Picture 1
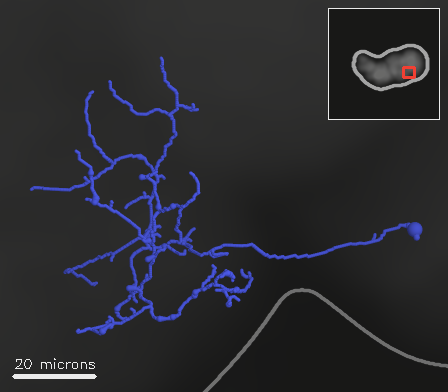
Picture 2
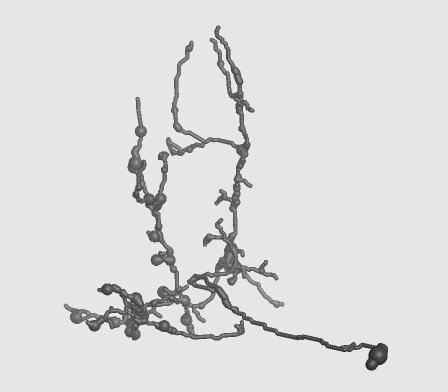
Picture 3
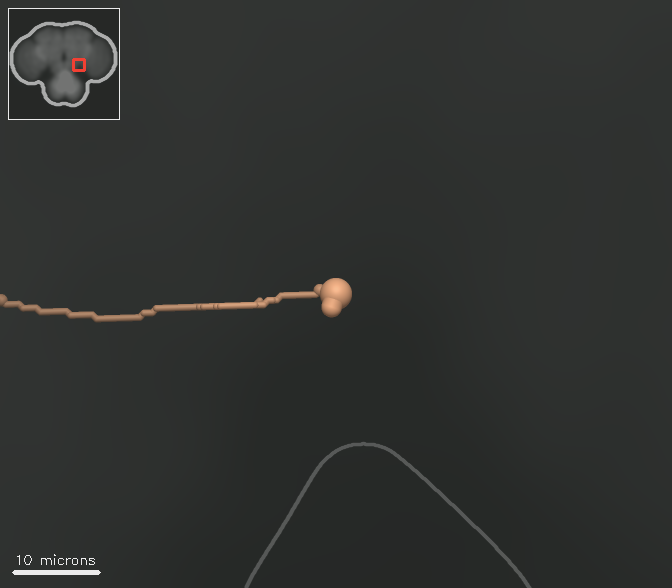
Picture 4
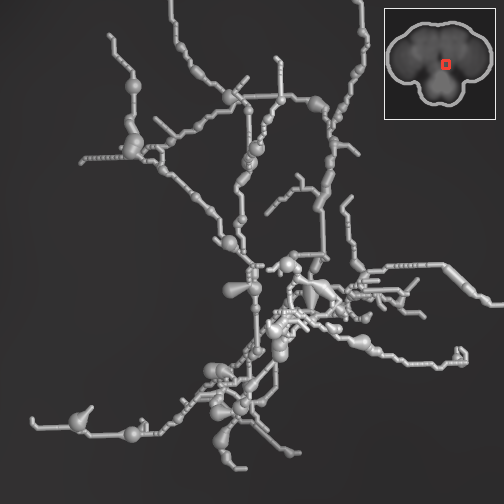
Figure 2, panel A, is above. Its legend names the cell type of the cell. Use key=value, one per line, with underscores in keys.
cell_type=GNG415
